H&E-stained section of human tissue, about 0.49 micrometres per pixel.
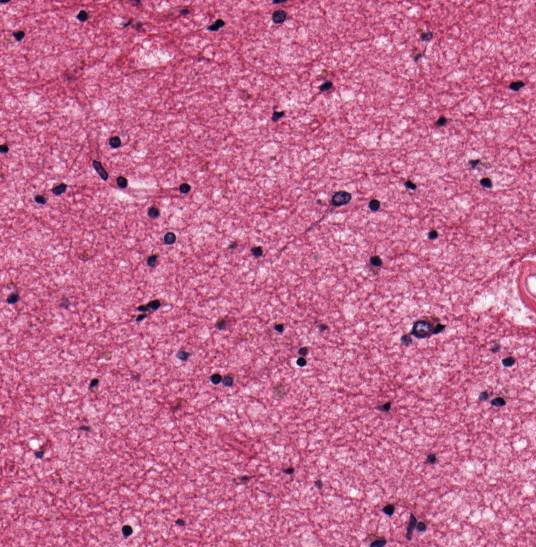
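Cerebral cortex, H&E. Scattered nuclei, mostly small, round, darkly stained. Pink background finely vacuolated, many small clear spaces throughout. Right edge, mid-field: curved vessel wall, clear lumen. Upper left: elongated dark nucleus along a thin clear linear channel.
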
